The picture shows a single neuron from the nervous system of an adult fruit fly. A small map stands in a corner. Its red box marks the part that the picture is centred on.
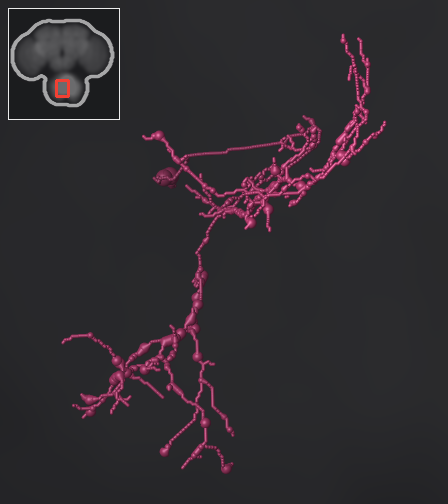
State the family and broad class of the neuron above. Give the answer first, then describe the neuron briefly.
Its family is hemilineage 21A. This is a nerve-cord intrinsic neuron. Dozens of branch ends can be seen. As drawn here it is taller than it is wide.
